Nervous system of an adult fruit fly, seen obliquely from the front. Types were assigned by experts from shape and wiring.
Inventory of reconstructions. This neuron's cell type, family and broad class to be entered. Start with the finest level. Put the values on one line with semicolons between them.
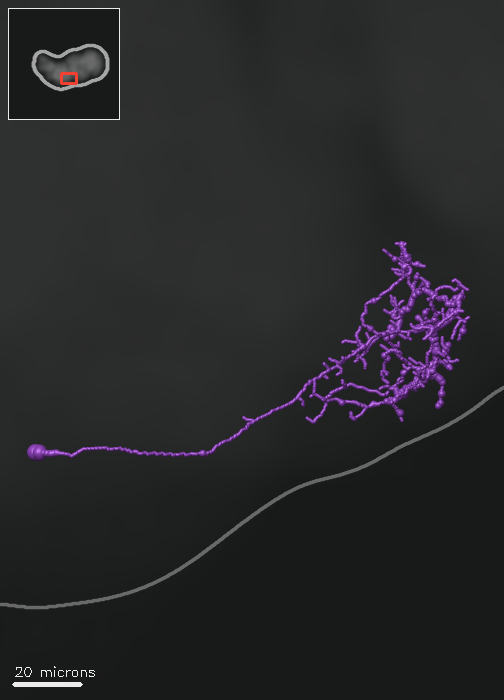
IN13B075; hemilineage 13B; nerve-cord intrinsic neuron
